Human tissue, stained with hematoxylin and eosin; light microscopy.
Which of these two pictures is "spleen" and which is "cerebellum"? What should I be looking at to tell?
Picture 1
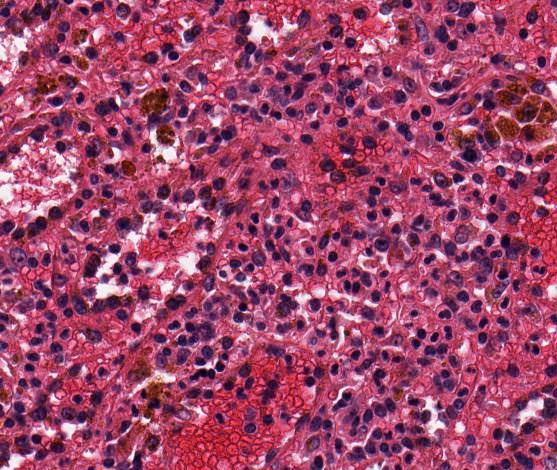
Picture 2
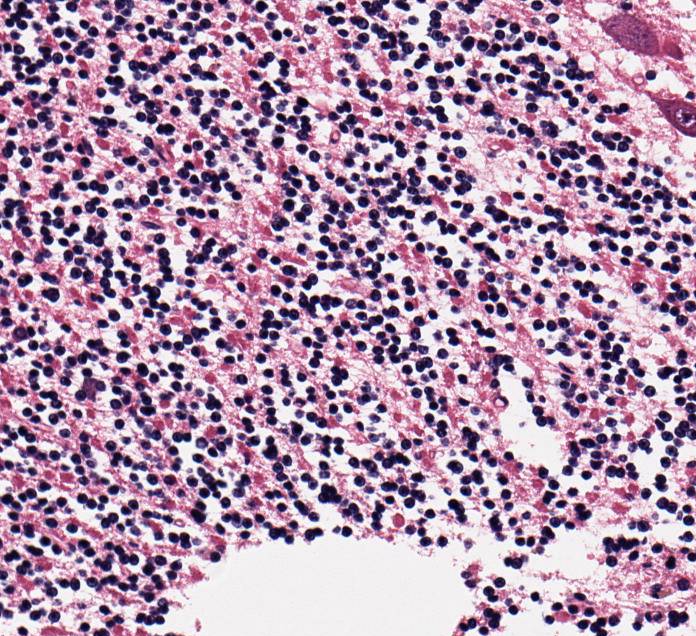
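The spleen is picture 1 and the cerebellum is picture 2. Neither field contains glands or tubules: picture 1 is a solid, densely cellular sheet that also lacks follicles, and picture 2 has no epithelial lining. Both contain small, round, darkly staining nuclei, which make up most of the nuclei in picture 1 and have scant cytoplasm around them in picture 2. Picture 1 has abundant red blood cells throughout, gathered into dense pools, most notably in the lower centre. It also has scattered cells holding coarse golden-brown granular pigment, several of them at the left edge and upper right. Picture 2 instead has a pink, finely fibrillary background between its nuclei. A white empty gap without tissue lies at the bottom centre edge of picture 2.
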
